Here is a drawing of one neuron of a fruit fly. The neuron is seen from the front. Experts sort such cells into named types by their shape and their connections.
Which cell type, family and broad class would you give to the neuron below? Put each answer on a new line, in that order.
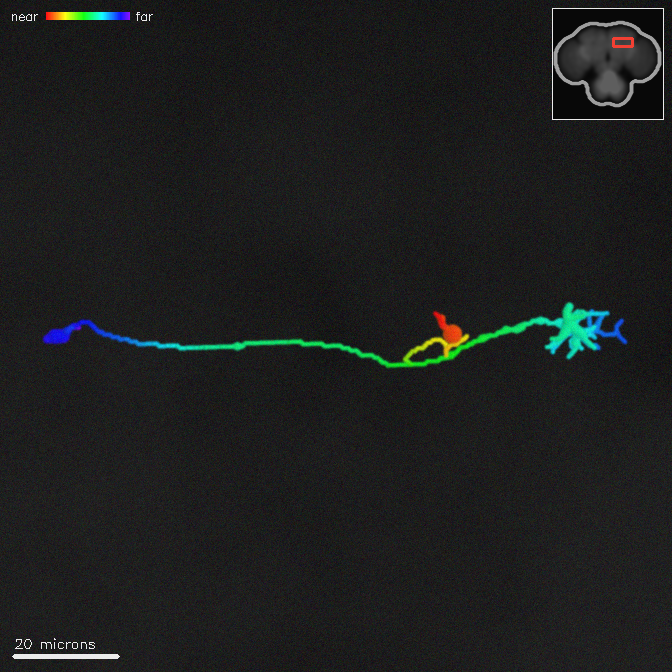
TuBu07
hemilineage AOTUv3_dorsal
central-brain intrinsic neuron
